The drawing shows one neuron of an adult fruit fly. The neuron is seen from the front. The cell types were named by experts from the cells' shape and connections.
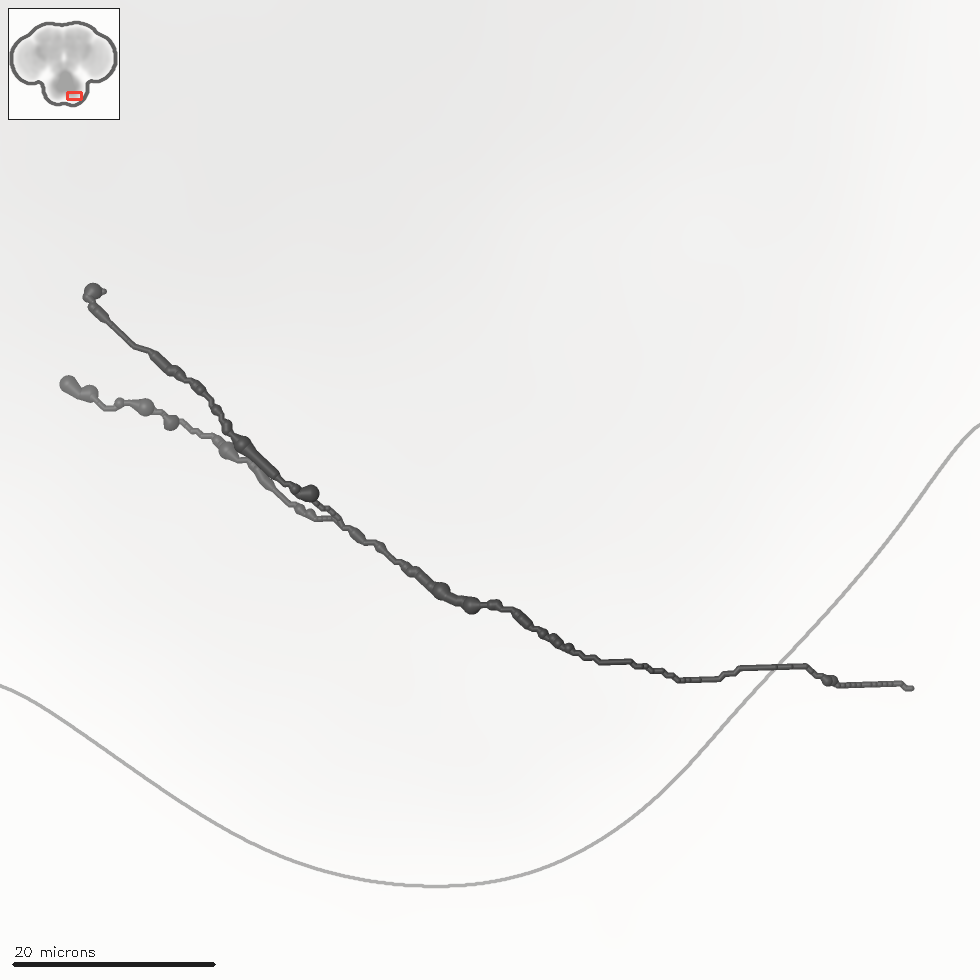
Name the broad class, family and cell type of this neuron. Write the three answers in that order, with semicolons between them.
sensory neuron entering the nerve cord; class chemosensory; SNch10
